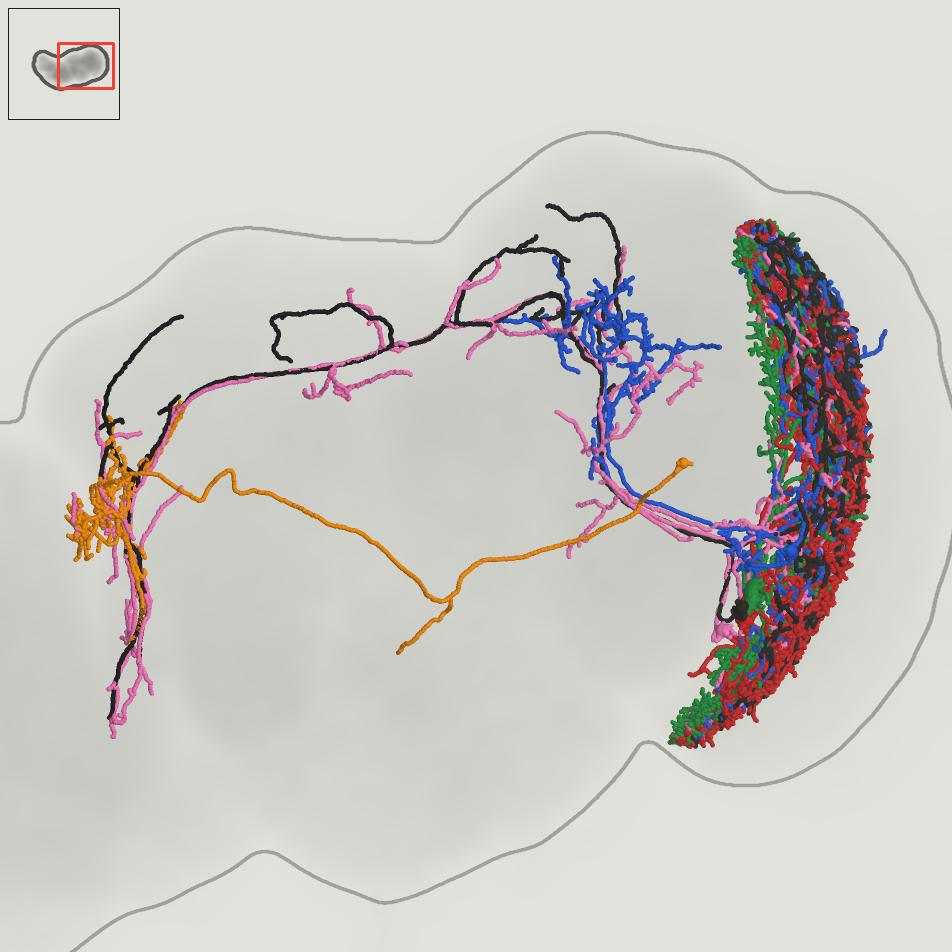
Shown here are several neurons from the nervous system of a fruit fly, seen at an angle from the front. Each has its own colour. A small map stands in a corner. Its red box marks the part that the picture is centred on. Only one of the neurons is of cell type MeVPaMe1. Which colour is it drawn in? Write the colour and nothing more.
pink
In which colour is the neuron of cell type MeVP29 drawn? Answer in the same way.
blue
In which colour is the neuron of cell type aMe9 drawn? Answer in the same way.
black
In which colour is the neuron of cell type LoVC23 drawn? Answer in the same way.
orange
